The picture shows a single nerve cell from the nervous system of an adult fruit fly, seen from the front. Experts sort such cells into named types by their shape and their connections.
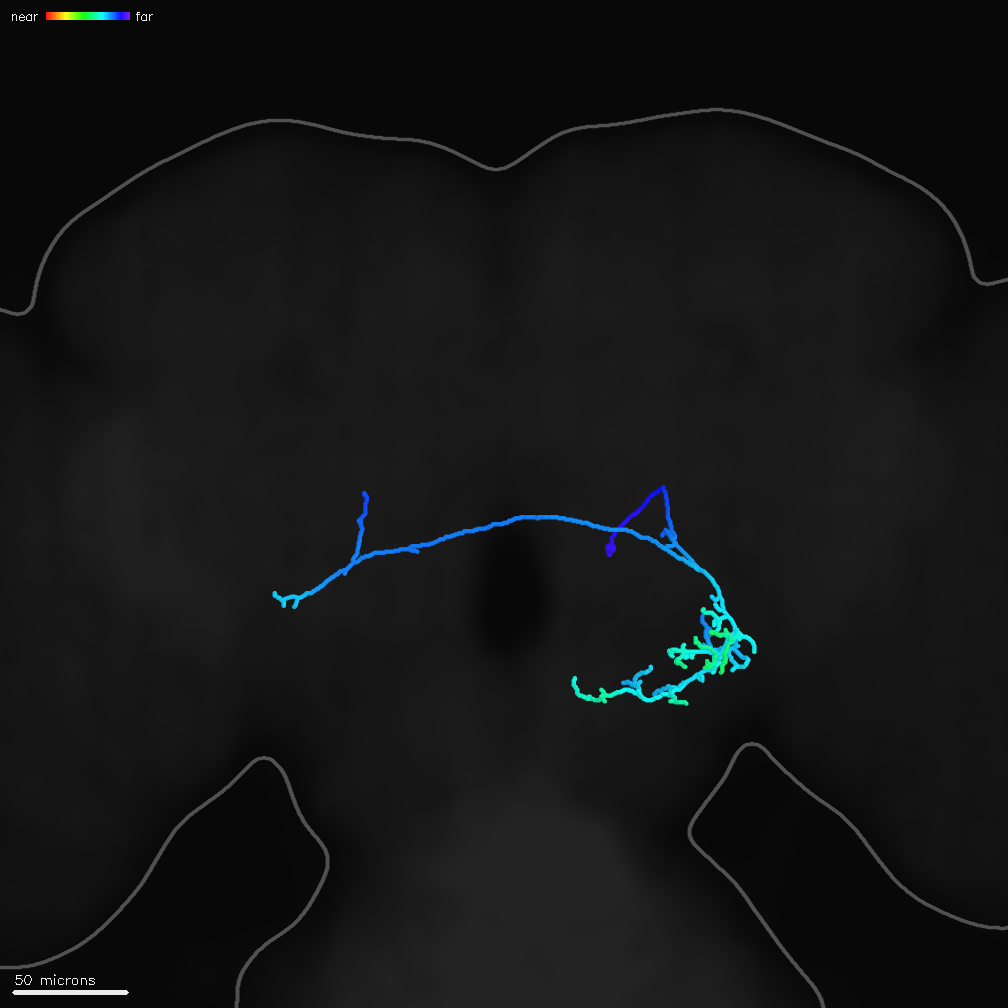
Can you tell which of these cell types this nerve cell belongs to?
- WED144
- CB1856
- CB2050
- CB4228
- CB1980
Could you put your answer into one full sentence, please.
This nerve cell counts as a member of the cell type CB2050.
